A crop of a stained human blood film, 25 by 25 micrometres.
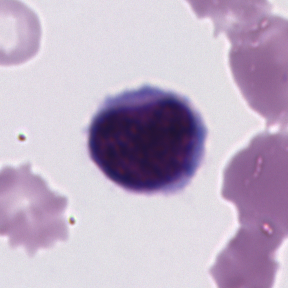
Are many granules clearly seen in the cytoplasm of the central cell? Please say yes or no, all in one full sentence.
No, there are no visible granules in its cytoplasm.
